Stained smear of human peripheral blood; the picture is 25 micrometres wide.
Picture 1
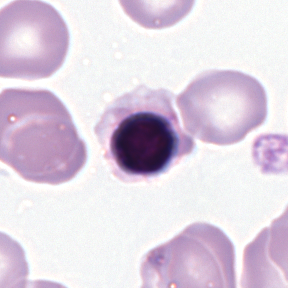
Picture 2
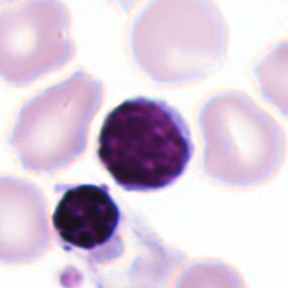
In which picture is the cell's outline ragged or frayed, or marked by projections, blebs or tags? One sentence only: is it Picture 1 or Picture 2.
In Picture 1, the edge of the cell is rough, not smooth.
